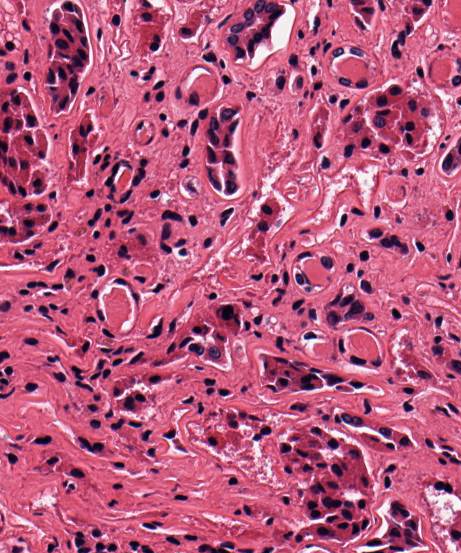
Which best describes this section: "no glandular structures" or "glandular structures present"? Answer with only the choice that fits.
Glandular structures present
